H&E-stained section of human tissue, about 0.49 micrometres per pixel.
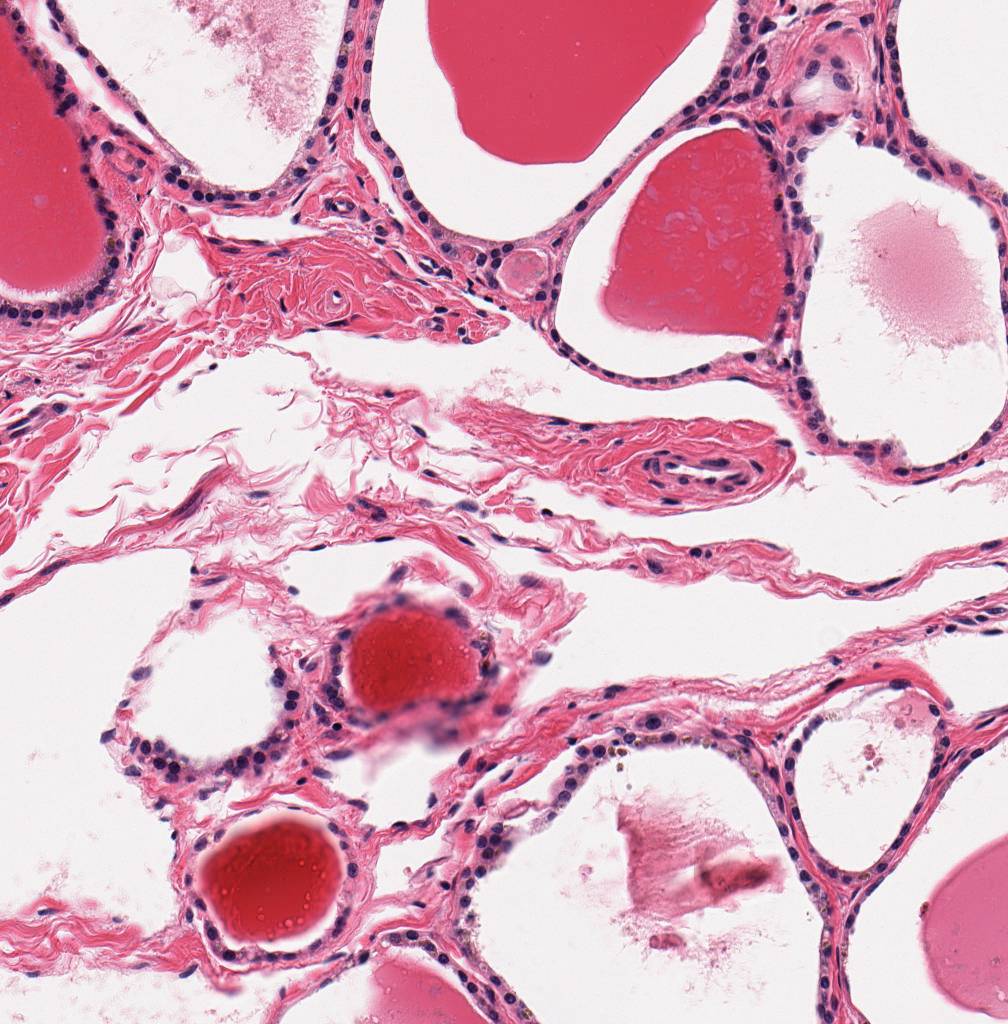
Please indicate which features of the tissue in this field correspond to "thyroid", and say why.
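Let me see: the round to oval closed units at top and bottom, though varying in size, fit the thyroid.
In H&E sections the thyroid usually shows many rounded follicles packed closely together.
Less fitting is the loose stroma across the middle, wavy pink collagen fibres with wide clear gaps, which splits the units into two groups instead of packing them closely.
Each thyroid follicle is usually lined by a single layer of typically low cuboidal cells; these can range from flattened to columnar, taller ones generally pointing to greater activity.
Here each unit has such a single layer, flattened to low cuboidal, with small, dark, round nuclei, so the lining fits. I also notice a few small golden-brown granules in the stroma near the lower centre.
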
